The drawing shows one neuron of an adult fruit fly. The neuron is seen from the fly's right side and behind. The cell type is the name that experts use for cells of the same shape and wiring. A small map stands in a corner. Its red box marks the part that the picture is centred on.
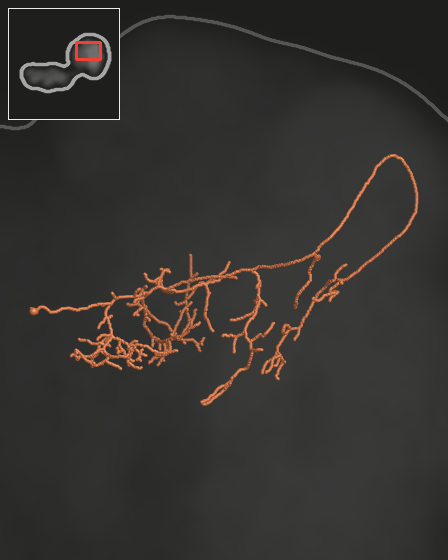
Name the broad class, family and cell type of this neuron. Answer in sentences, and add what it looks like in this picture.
Its broad class is central-brain intrinsic neuron. The family is hemilineage VLPl&p1_posterior. It is of cell type LAL136_b. Its cell body lies on the left of the picture. The picture shows dozens of branch ends.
